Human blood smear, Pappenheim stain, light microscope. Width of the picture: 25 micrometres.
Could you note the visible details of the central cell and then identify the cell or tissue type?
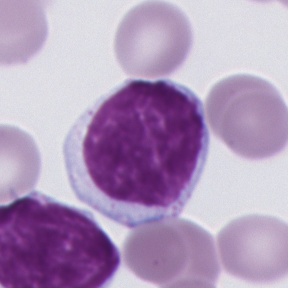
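Start with the nucleus: it sits off-centre, pushed toward the upper right of the cell. The cytoplasm, in turn, is broadest at the lower left. Look closely within it and you will find a few tiny reddish granules. The outline, too, is slightly angular rather than smoothly round. This cell is a large granular lymphocyte.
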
